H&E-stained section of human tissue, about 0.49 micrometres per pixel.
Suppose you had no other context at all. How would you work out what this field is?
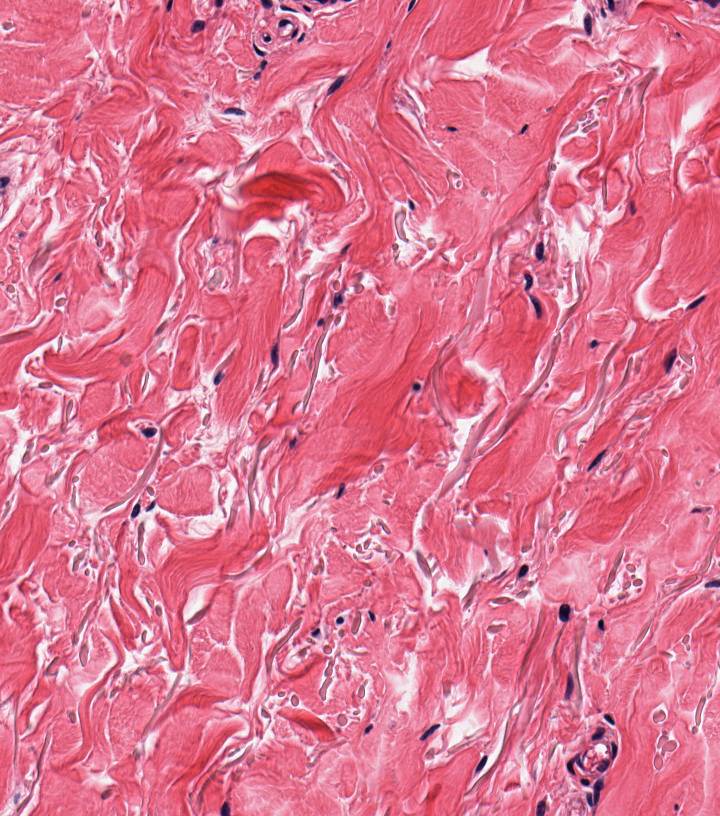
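Dermis, I think, is what fills this field. Thick, interlacing bundles of pink collagen cover all of it, and that interlacing is the main point.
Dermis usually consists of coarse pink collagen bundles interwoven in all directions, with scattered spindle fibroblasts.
Between the bundles here, the fibroblast nuclei are dark and spindle-shaped, and they're sparse compared with the fibrous material. That sparseness also counts against peripheral nerve.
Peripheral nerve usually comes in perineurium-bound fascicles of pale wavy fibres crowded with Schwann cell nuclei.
No fat cells show anywhere.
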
